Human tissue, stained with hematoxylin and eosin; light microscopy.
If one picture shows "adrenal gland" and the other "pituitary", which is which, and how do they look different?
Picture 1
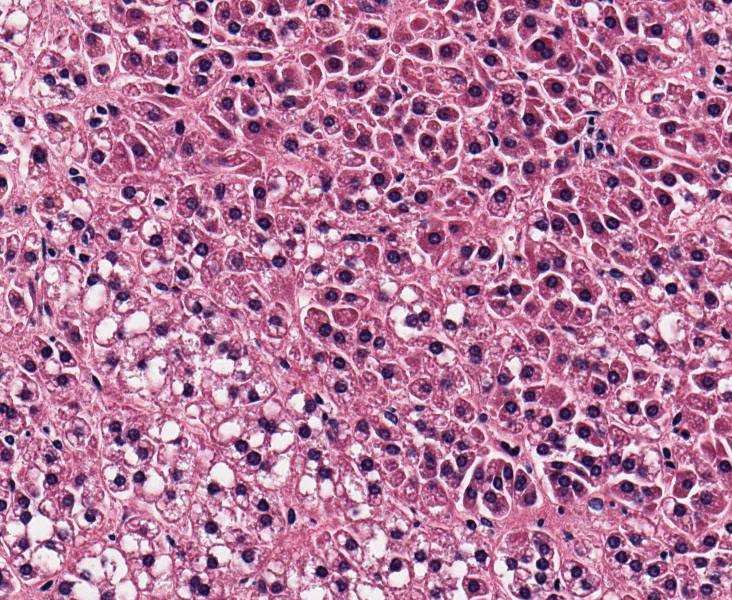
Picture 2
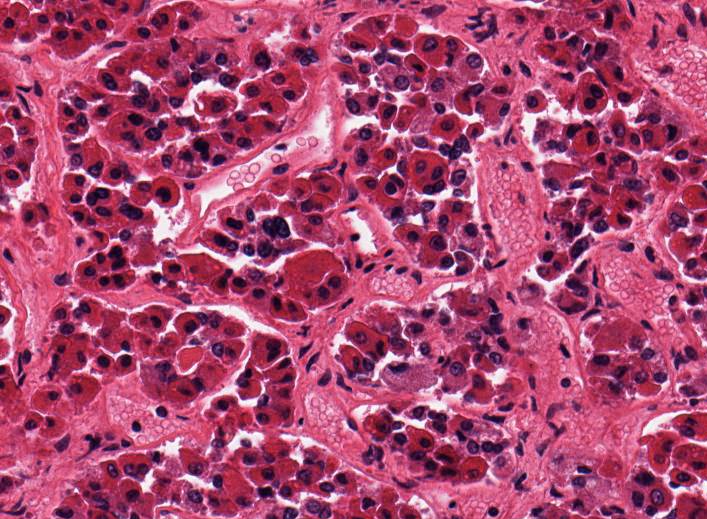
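See, picture 1 is adrenal gland and picture 2 is pituitary. In the adrenal gland, polygonal cells fill the field in solid sheets and small nests with thin delicate septa, their borders sharply outlined by thin pink membranes. Most have abundant pink granular cytoplasm; clear round vacuoles cluster in the lower left. The pituitary's cells lie in rounded nests and cords between thin septa, most with bright red, deeply eosinophilic cytoplasm, and a minority of paler purplish-grey ones scattered among them, as in the lower centre.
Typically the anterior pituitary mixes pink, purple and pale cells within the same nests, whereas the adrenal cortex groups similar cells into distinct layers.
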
